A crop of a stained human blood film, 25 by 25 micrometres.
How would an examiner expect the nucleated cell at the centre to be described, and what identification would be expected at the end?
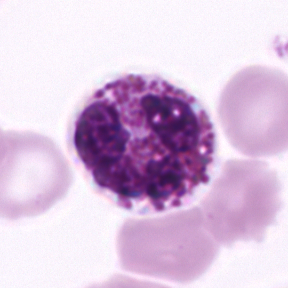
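Taking the nucleus first, it is split into separate lobes on the left and right of the cell, and no nucleoli can be seen in it. Next, the granules are reddish-purple. Last, the cell surface has no projections. The cell is an eosinophil.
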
